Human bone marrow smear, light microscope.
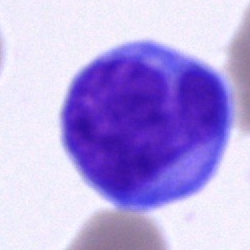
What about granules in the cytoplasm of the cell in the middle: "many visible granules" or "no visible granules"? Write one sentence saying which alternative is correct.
The cell's cytoplasm contains no granules that can be seen.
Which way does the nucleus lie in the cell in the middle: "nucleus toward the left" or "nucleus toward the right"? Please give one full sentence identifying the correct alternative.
Most of its cytoplasm is found to the right of its nucleus.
